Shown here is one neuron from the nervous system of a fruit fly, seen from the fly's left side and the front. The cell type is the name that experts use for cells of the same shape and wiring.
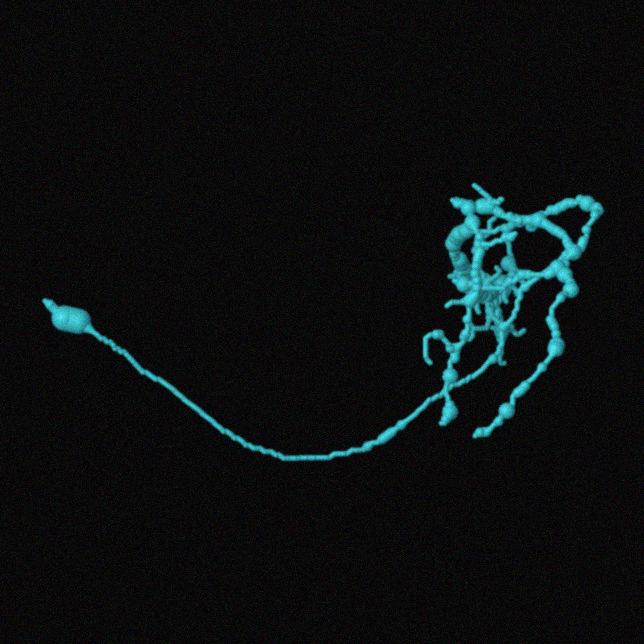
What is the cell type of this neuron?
LC12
